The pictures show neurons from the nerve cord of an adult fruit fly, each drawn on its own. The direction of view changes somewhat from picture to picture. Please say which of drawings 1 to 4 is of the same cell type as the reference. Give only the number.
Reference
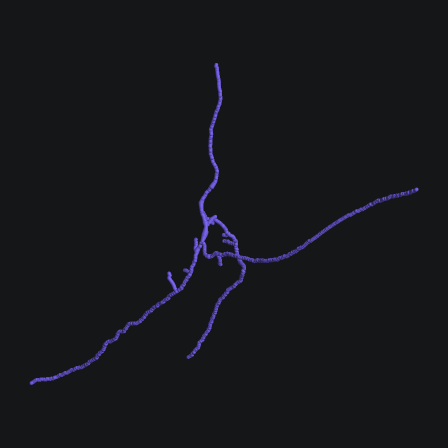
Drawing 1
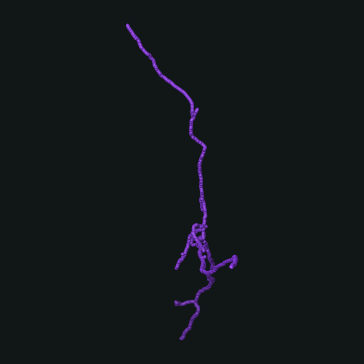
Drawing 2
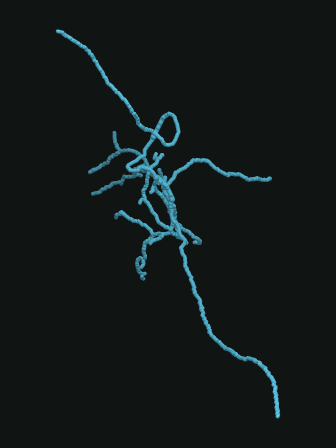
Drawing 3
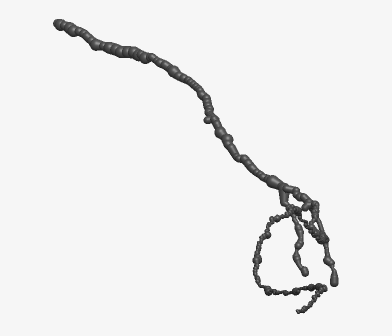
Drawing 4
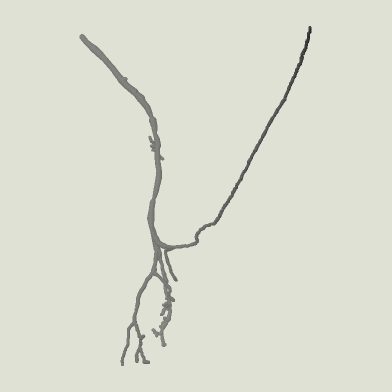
1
